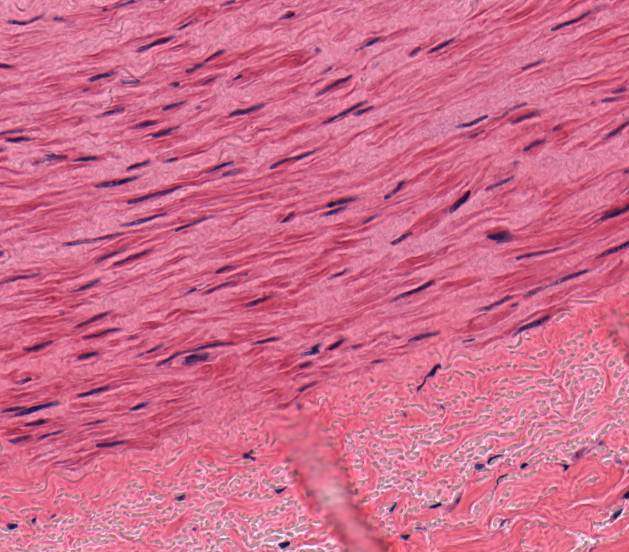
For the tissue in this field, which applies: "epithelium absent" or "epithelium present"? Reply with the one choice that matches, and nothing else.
Epithelium absent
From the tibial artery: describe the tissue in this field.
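The upper part of the field is filled by a dense band of parallel spindle cells, with looser connective tissue below. Their nuclei are elongated, slender and dark blue-purple. Pink, eosinophilic cytoplasm is drawn out along the length of each cell. Nuclei are much more numerous in the upper band than in the lower connective tissue.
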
